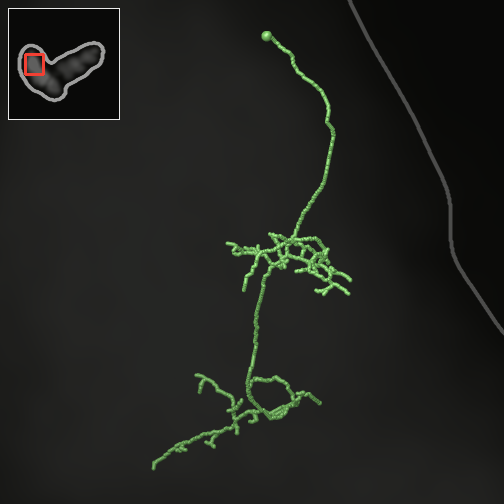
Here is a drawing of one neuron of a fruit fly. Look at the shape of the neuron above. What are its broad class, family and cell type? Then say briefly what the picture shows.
Its broad class is central-brain intrinsic neuron. The family is hemilineage CLp2. Its cell type is SMP280. Its cell body lies at the top of the picture. As drawn here it is taller than it is wide.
